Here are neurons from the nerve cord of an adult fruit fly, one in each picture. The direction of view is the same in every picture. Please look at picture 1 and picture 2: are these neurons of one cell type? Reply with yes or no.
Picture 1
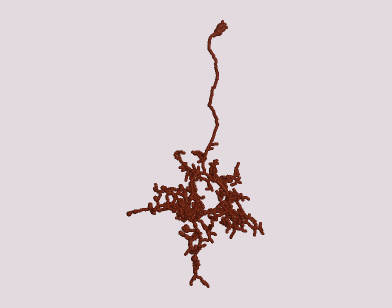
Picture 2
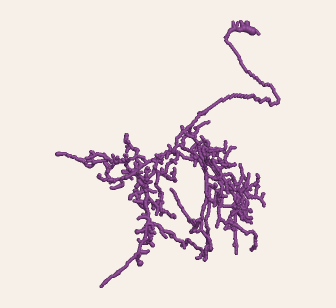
yes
